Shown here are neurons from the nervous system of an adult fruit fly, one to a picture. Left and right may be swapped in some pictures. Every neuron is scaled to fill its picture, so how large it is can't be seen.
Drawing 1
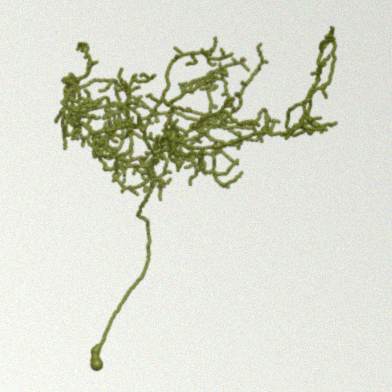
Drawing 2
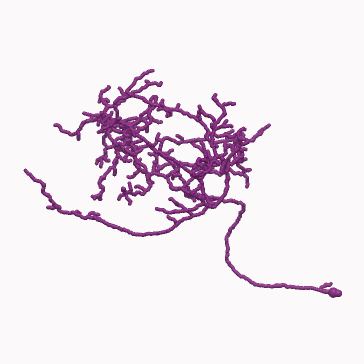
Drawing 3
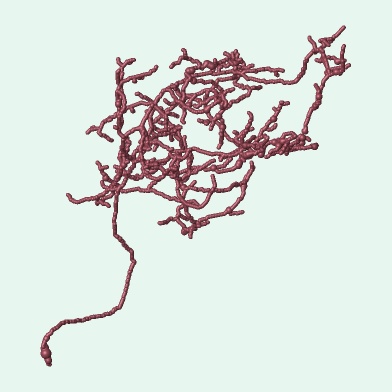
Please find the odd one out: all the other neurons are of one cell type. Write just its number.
2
